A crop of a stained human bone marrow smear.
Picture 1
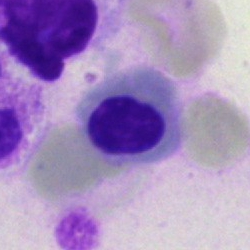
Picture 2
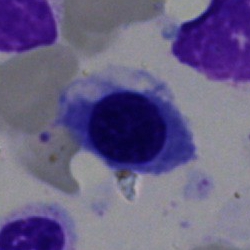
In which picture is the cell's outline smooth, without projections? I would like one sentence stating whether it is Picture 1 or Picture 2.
The cell of Picture 1 has a smooth border with no projections, blebs or tags.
